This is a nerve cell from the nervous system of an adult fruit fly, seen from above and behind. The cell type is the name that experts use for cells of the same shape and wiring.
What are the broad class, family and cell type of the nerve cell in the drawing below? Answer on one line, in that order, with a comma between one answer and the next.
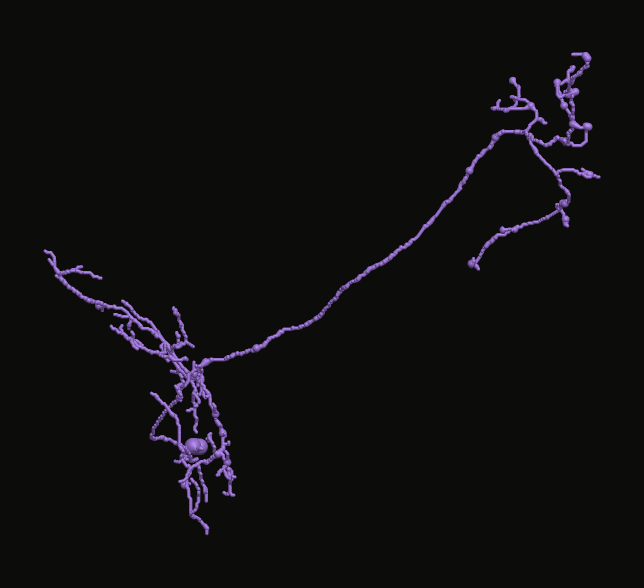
central-brain intrinsic neuron, hemilineage LB3, GNG382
